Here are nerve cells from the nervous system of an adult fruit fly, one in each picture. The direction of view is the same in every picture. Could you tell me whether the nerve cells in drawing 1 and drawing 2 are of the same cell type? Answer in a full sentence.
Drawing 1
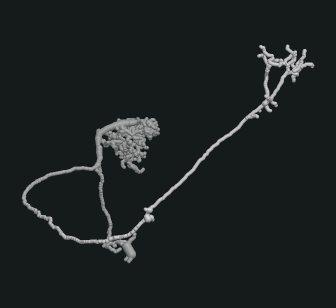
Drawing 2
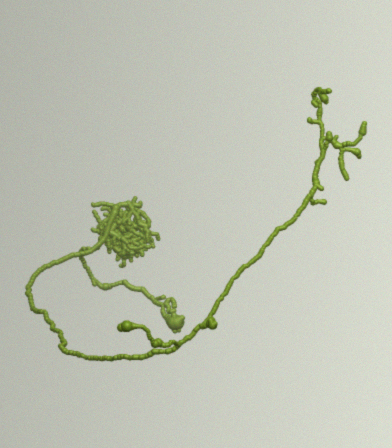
They are of different cell types.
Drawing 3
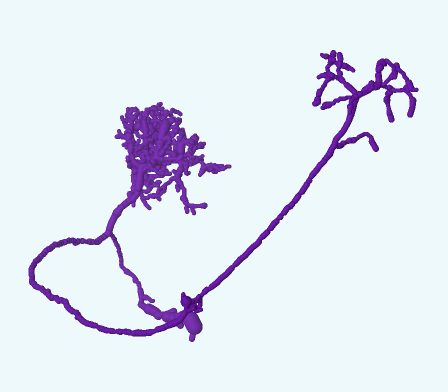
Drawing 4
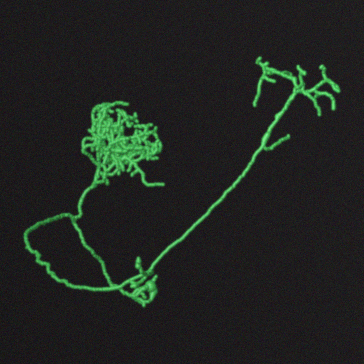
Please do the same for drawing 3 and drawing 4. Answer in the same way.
They are of the same cell type.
